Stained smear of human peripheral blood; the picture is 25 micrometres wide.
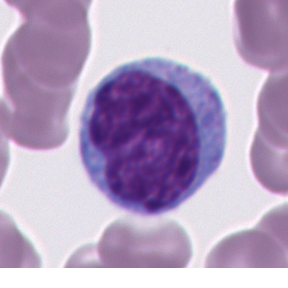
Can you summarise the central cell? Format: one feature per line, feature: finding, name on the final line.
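Outline: round and smooth
Nucleus: a single rounded mass, no separate lobes
Nuclear position: off centre, toward the left
Cytoplasm: rim widest on the right side
Cell size: about 13 micrometres across
Nuclear size: about 12 by 10 micrometres
Name: monocyte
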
